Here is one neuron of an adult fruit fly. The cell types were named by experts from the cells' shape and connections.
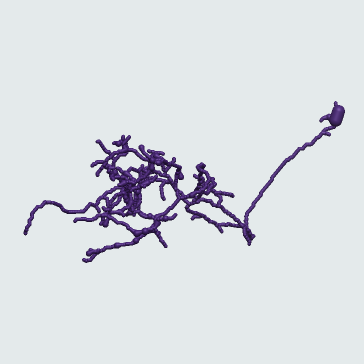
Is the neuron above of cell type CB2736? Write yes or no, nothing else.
yes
